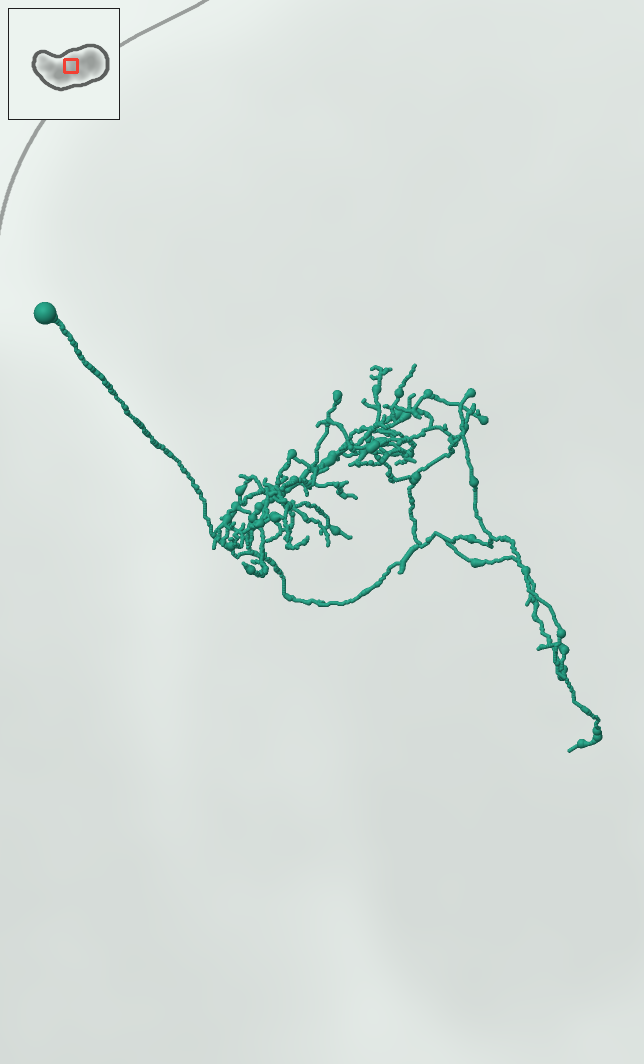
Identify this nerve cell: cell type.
PVLP133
